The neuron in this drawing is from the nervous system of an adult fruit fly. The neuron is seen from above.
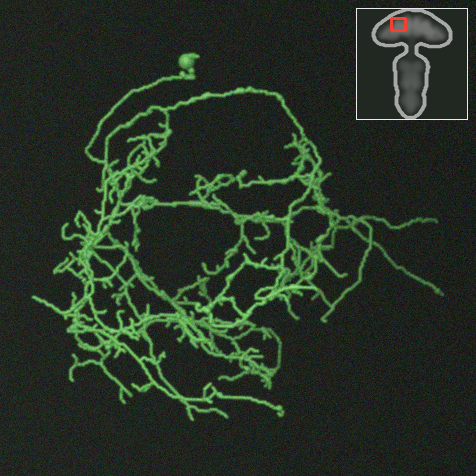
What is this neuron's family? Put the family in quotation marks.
"hemilineage VLPa1_lateral"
